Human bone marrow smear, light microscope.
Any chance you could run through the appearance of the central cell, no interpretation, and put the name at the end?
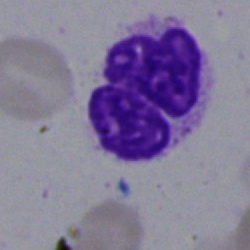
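You'll notice the outline is roughly round. The chromatin's dark purple and clumped, with small paler patches through it. There isn't much cytoplasm: it shows mostly as a narrow rim on the right side of the nucleus, and it's pale lilac. That one's a segmented neutrophil.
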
